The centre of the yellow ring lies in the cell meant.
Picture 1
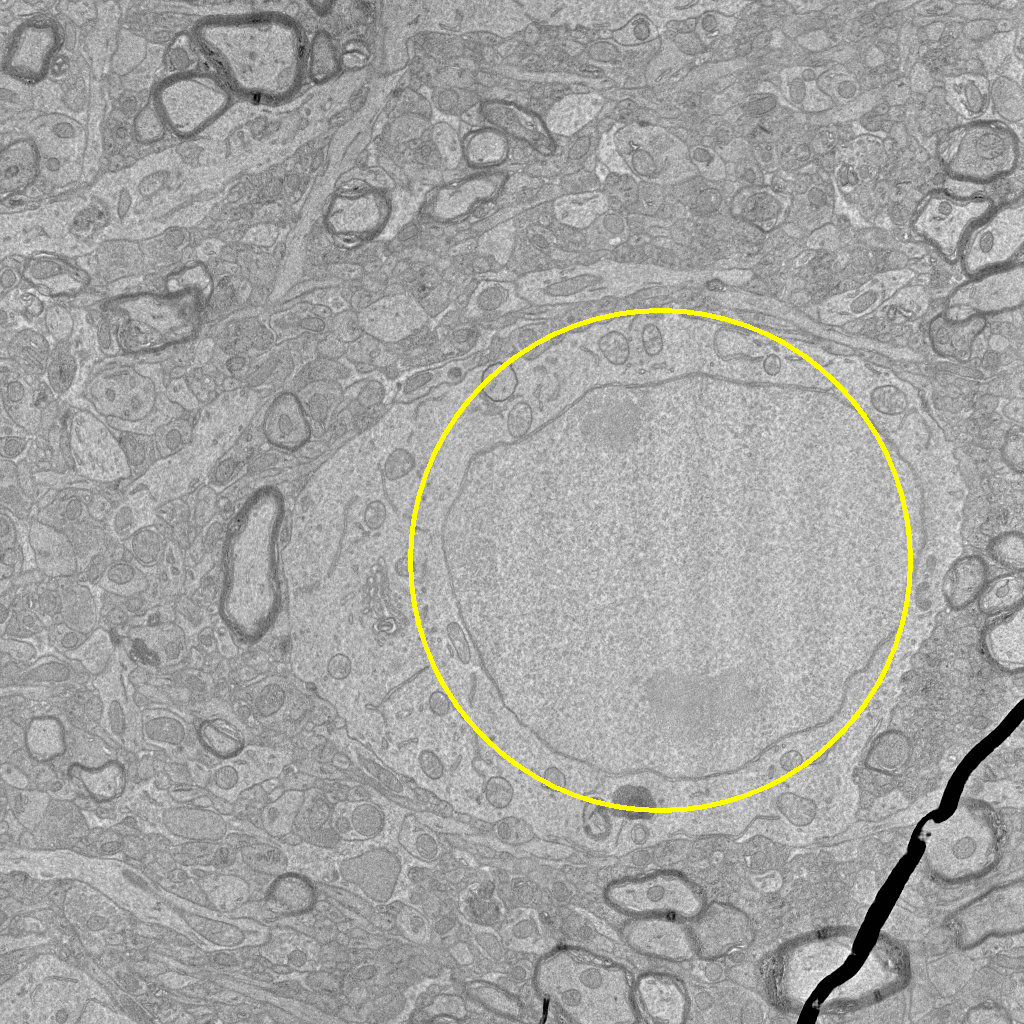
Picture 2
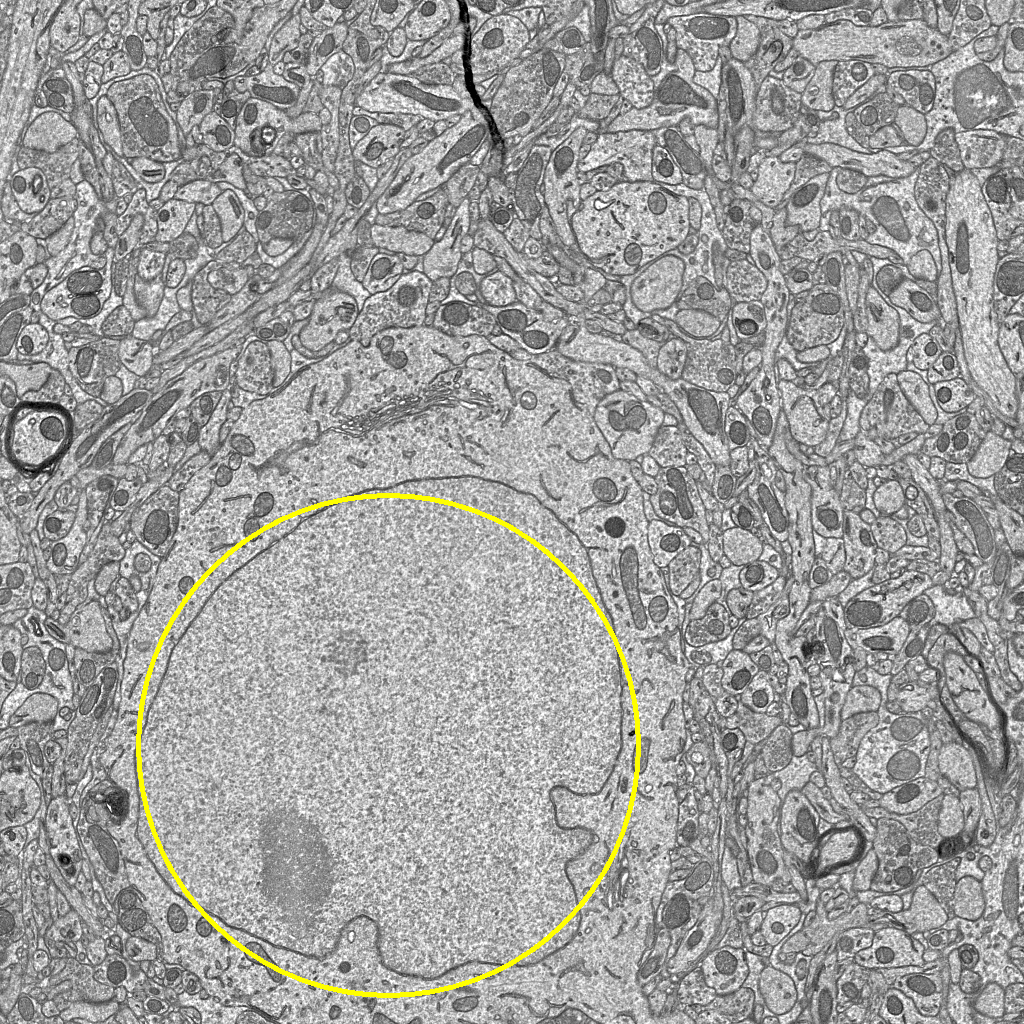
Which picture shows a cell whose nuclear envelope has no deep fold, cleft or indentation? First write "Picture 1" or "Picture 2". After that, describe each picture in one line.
Picture 1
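What picture 1 shows: The nuclear envelope runs smoothly with no deep infoldings.
What picture 2 shows: The nuclear envelope has a deep infolding at the lower right.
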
